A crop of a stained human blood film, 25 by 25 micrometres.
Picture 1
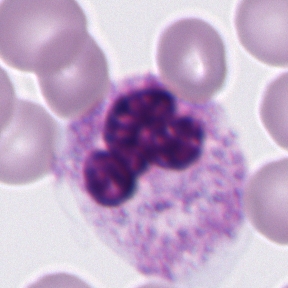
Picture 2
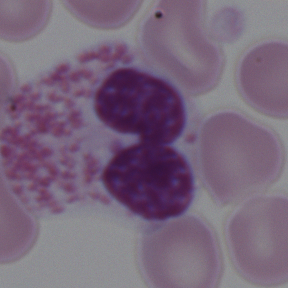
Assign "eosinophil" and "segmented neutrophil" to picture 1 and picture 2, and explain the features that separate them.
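The segmented neutrophil is in picture 1, and the eosinophil is in picture 2. In the segmented neutrophil, the nucleus lies in the upper part of the cell with more cytoplasm below it; its chromatin is dark purple and coarsely clumped, and no nucleoli are visible.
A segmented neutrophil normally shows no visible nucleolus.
Its cytoplasm is abundant and pale, has no vacuoles, and holds many small violet granules scattered throughout. In the eosinophil, the nuclear chromatin is dense and dark purple, and the granules lie mainly to the left of the nucleus without covering it. The cell border around those granules is not sharply defined.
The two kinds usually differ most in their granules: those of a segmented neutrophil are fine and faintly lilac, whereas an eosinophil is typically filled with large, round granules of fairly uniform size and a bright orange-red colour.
The pictures also differ in where the granules sit: throughout the cytoplasm in picture 1, and mainly to one side of the nucleus in picture 2.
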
